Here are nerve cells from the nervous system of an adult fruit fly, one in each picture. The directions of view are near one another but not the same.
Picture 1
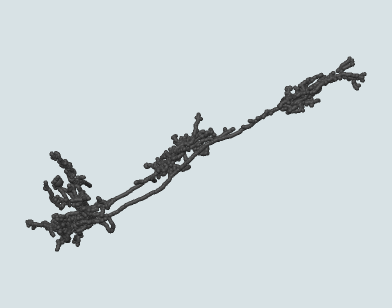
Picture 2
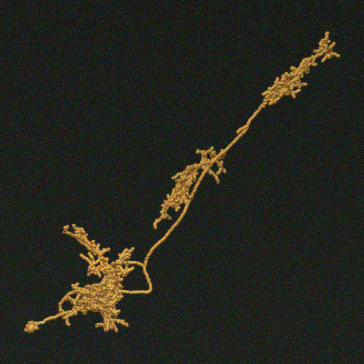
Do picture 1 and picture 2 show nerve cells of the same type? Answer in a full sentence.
They are of the same cell type.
